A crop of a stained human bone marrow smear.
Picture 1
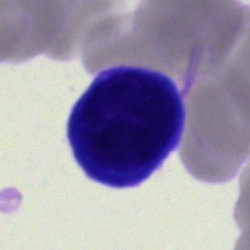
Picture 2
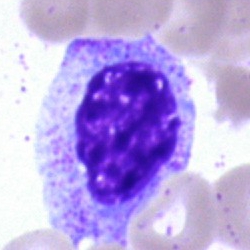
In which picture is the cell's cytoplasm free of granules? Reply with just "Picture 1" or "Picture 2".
Picture 1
